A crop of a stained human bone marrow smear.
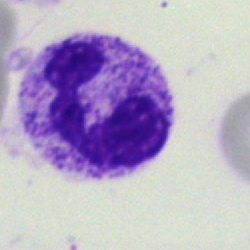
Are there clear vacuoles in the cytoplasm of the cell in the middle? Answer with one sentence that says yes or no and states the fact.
No, not a single vacuole is visible in its cytoplasm.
